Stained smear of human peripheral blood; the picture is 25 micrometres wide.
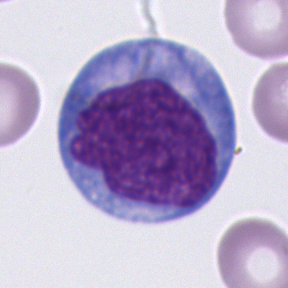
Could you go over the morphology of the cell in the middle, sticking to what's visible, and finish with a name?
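Begin with the outline: it is round and smooth, and the cell measures about 16 micrometres across. Now look at the nucleus, which fills about 50% of the cell's area; its outline is irregular and folded, with notches along its left side. Its chromatin is mottled, small darker clumps scattered through paler areas. Above the nucleus, notice that the band of cytoplasm is at its widest. This is a myeloblast.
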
